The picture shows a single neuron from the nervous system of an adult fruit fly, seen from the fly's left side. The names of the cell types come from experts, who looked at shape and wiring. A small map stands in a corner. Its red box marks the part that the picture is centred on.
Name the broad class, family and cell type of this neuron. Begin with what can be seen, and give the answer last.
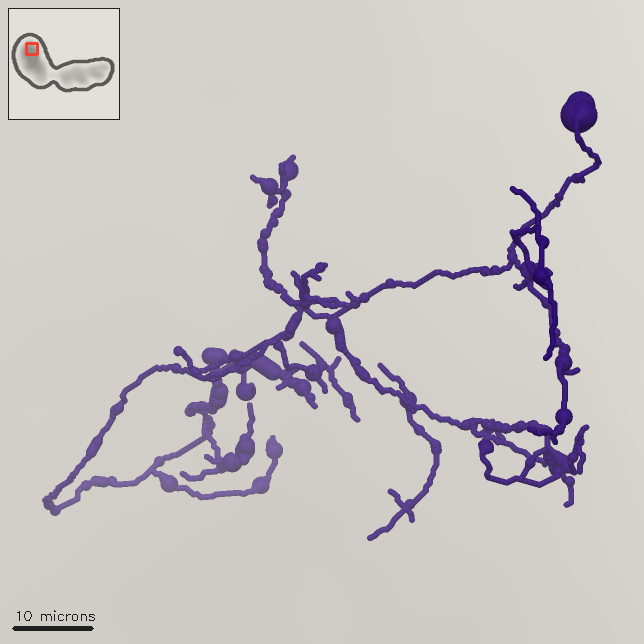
By the scale bar it is about 70 microns wide in this view. The picture shows dozens of branch ends. Its broad class is central-brain intrinsic neuron. Its family is hemilineage CLp2. Its cell type is SMP279_c.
